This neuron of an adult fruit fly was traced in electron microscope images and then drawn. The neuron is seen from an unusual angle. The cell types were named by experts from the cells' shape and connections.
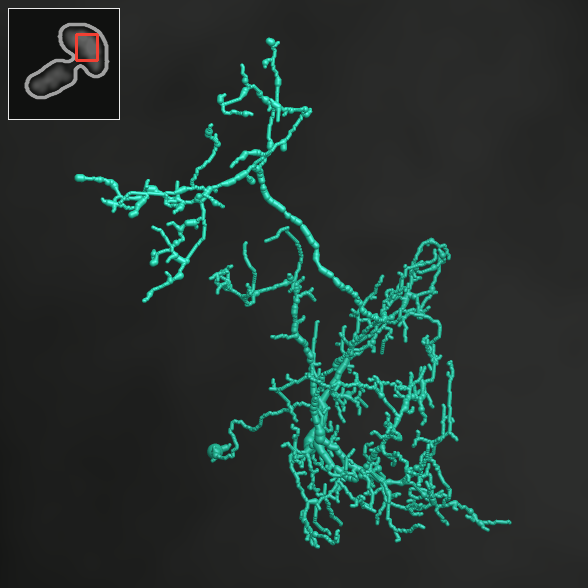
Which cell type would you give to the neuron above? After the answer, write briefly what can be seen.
The cell type is CL321. Its broad class is central-brain intrinsic neuron. It is in the brain and does not reach the nerve cord. More than a hundred branch ends can be seen.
